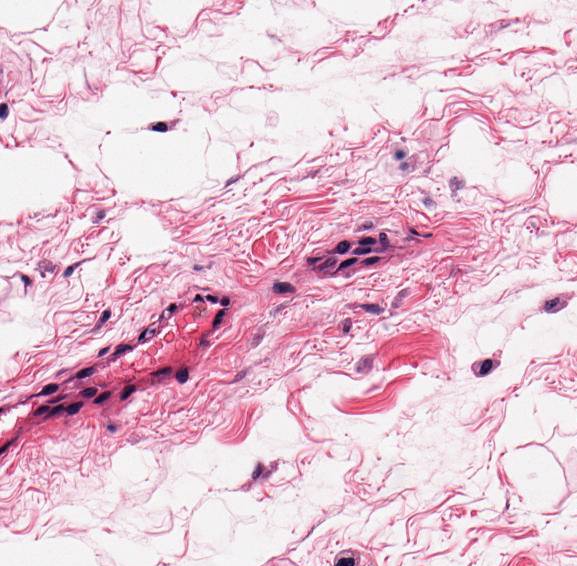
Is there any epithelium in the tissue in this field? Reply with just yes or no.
No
